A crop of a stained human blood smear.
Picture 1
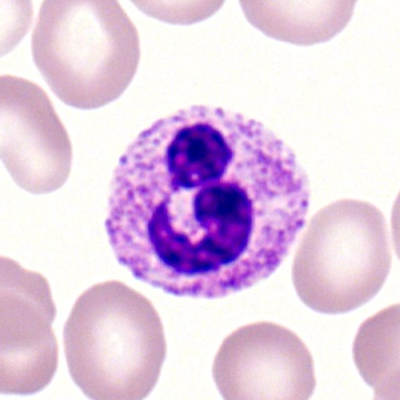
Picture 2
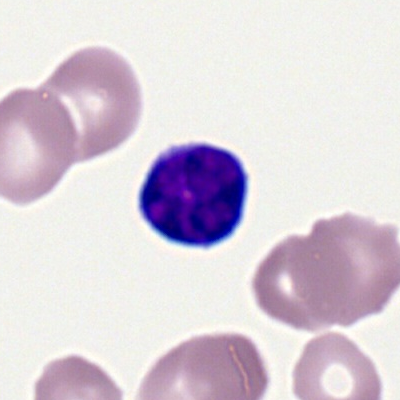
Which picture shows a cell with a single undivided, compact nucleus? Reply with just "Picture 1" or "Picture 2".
Picture 2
